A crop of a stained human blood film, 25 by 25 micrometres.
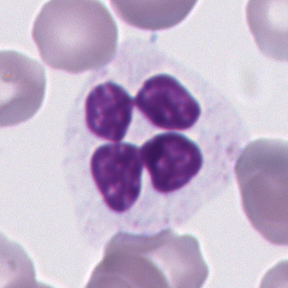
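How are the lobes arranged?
There are four, sitting in a compact cluster of two pairs, like a four-leaf clover.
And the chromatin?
Dense, dark purple and coarsely clumped.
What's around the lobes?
A wide rim of very pale, almost colourless cytoplasm.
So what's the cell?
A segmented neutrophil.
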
